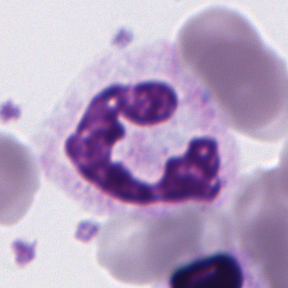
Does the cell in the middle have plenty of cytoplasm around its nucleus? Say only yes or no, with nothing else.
Yes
